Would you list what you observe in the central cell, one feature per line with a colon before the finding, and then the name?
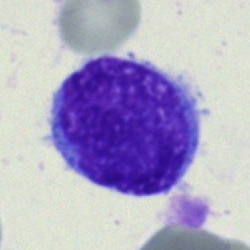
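Cytoplasm: a thin blue rim, clearest, as I look, at the lower left
Granules: none that I can see in it
Chromatin: dark purple, mottled with small paler spots
Edge: small fine projections sticking out at upper right
Cell: blast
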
